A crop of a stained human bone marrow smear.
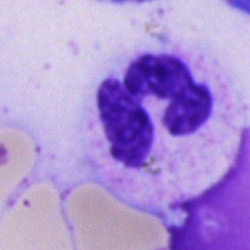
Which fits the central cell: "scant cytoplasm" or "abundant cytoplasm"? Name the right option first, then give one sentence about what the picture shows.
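Abundant cytoplasm. The cytoplasm is plentiful and pale pinkish-lilac.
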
